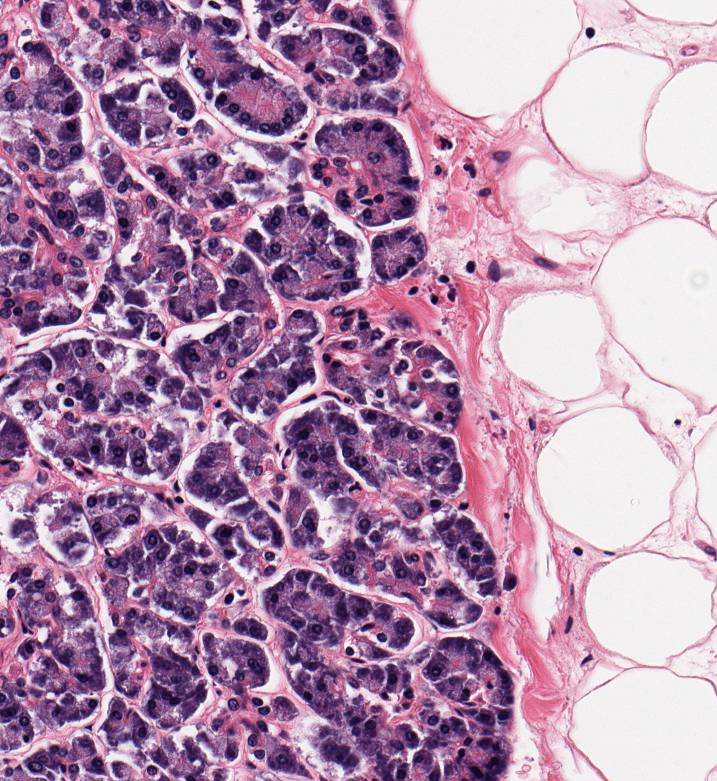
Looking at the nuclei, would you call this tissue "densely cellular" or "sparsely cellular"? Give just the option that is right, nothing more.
Densely cellular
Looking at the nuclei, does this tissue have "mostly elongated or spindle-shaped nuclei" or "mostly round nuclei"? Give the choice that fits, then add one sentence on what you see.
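Mostly round nuclei. The acinar cell nuclei are small, round and dark, and sit toward the base of the cells.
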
